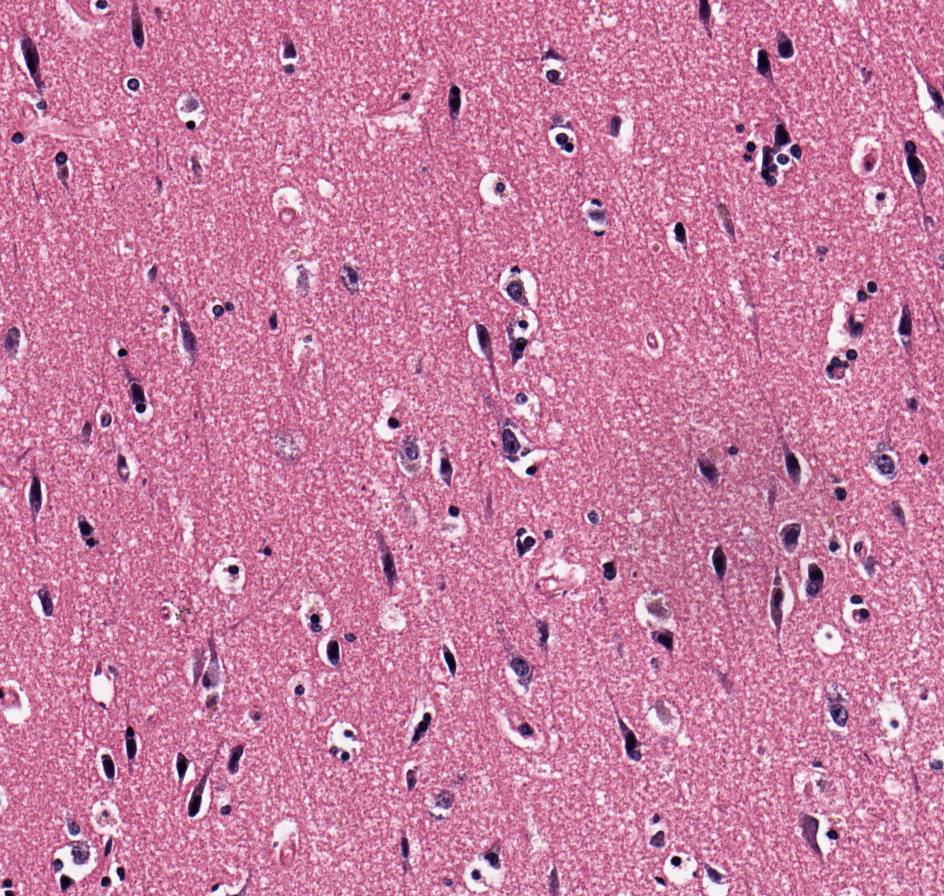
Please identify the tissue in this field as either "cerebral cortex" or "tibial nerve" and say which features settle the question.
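It's cerebral cortex, not tibial nerve. What decides it: many cells are pyramidal neurons, their tapering apical processes pointing toward the top of the field.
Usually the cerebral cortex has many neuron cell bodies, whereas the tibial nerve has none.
Many look shrunken, dark and angular; small round dark glial nuclei sit beside some.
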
